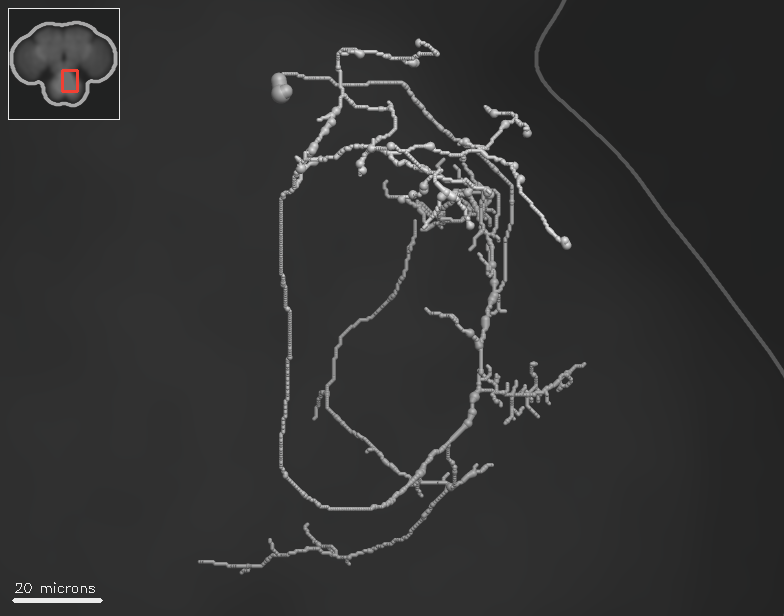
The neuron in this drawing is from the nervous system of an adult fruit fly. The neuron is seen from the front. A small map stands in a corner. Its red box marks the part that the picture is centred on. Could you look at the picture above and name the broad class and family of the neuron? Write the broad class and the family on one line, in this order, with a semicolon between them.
nerve-cord intrinsic neuron; hemilineage 17A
